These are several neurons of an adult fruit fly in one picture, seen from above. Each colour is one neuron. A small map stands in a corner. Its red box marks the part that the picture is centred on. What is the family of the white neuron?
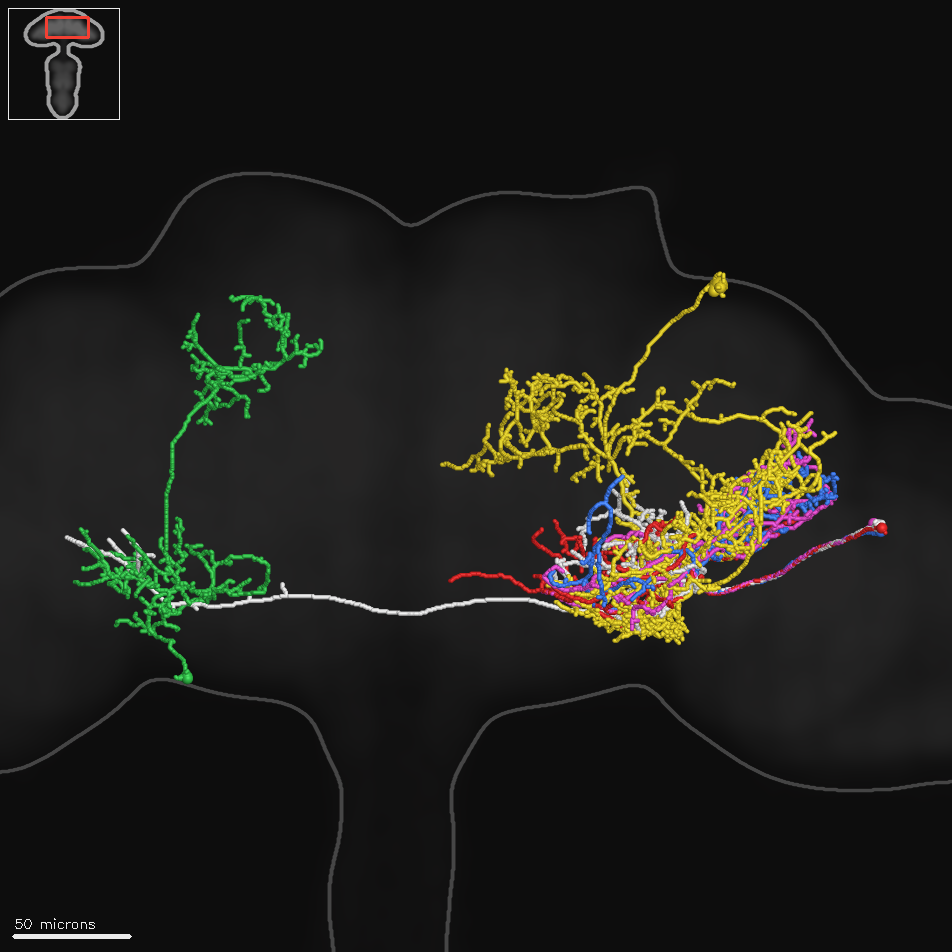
hemilineage LHl4_posterior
